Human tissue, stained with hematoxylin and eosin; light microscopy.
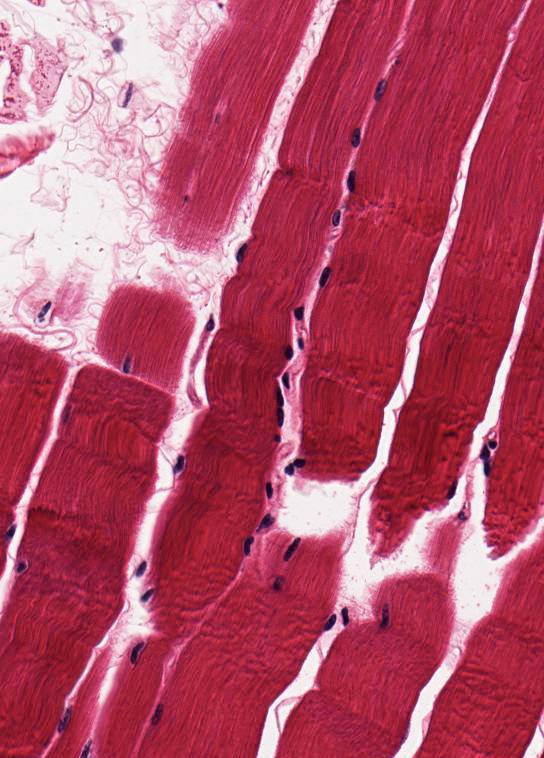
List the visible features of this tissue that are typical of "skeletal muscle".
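The tissue is skeletal muscle. Each fibre runs as a separate unbranched band alongside its neighbours, and the fibre nuclei lie at the fibre edges, lined up along the boundaries between neighbouring fibres.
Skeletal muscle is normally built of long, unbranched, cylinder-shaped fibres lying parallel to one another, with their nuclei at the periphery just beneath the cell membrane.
Both the unbranched, side-by-side fibres and the edge position of the nuclei agree with this. The nuclei are dark purple and elongated along the length of the fibres, and the fibre cytoplasm stains a deep, even red.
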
